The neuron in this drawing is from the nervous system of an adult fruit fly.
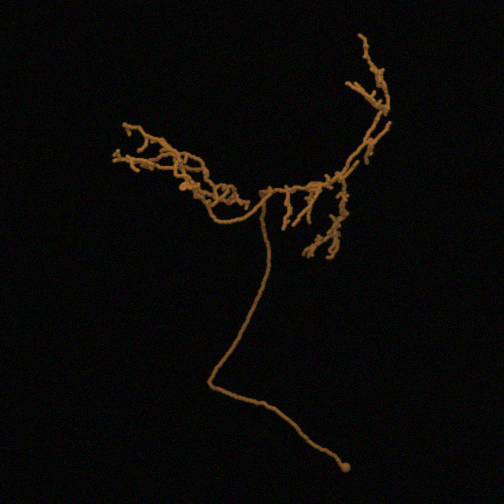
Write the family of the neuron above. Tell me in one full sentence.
Family hemilineage LALv1_dorsal includes the neuron shown here.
